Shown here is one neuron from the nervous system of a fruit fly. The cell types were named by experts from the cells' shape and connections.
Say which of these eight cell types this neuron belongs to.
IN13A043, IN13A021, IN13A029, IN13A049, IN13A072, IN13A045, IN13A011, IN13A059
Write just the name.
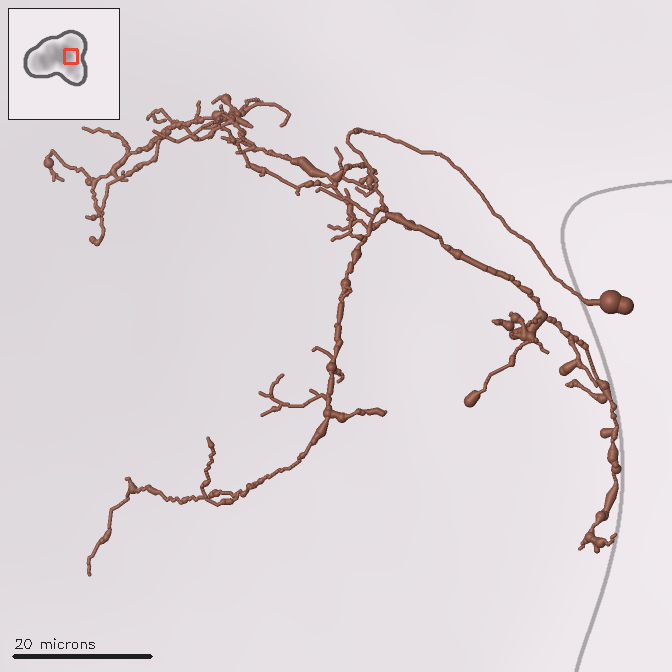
IN13A072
